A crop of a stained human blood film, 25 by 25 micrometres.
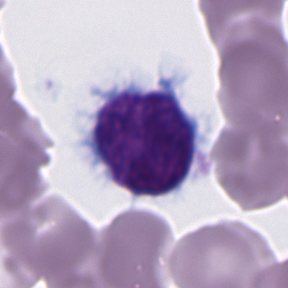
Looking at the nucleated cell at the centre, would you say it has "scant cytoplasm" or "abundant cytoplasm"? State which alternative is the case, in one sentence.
The nucleus fills most of the cell.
